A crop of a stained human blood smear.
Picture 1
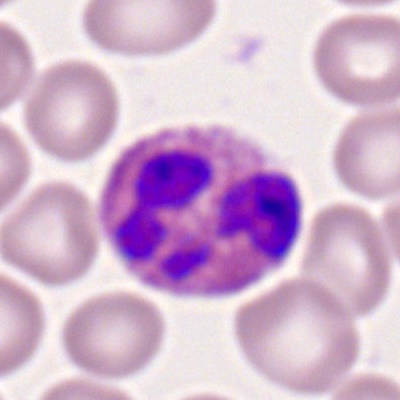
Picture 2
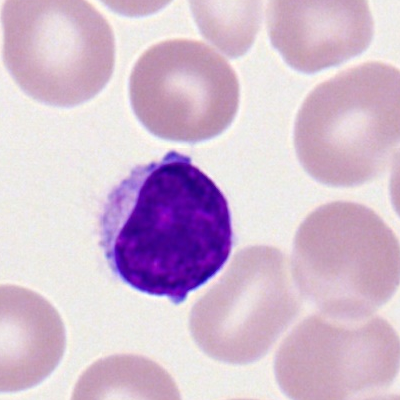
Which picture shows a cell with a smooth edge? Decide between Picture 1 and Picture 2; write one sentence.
In picture 1, the cell's outline is smooth, without projections.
